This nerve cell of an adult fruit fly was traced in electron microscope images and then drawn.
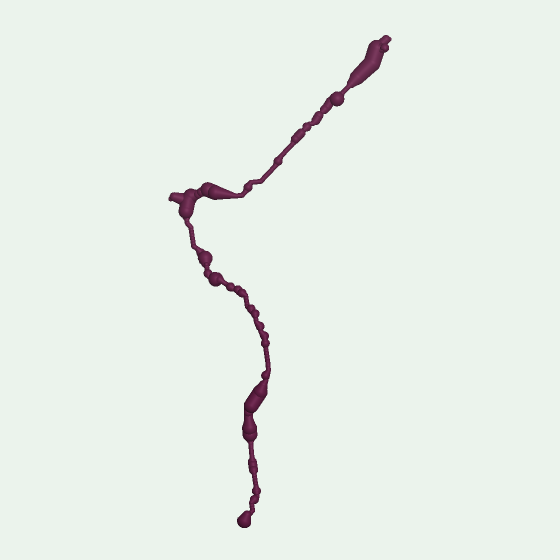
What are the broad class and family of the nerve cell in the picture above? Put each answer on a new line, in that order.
photoreceptor or other optic-lobe sensory neuron
class visual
